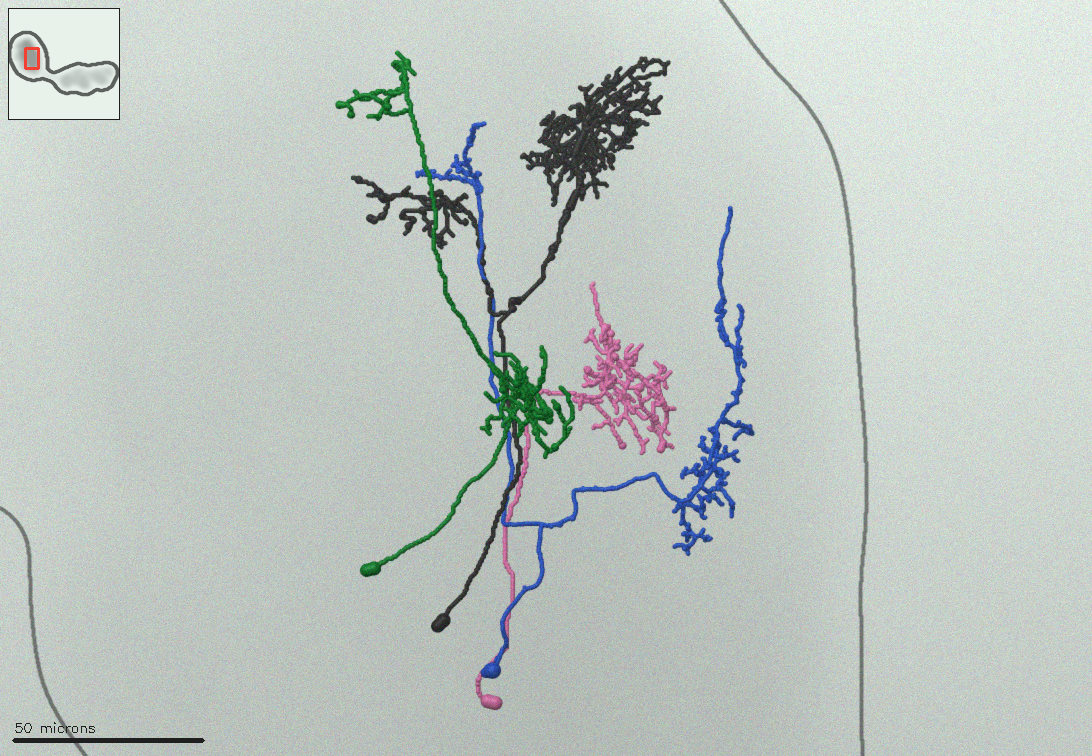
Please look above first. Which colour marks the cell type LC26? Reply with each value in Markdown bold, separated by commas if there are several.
**blue**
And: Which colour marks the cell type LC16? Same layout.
**green**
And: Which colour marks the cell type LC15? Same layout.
**black**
